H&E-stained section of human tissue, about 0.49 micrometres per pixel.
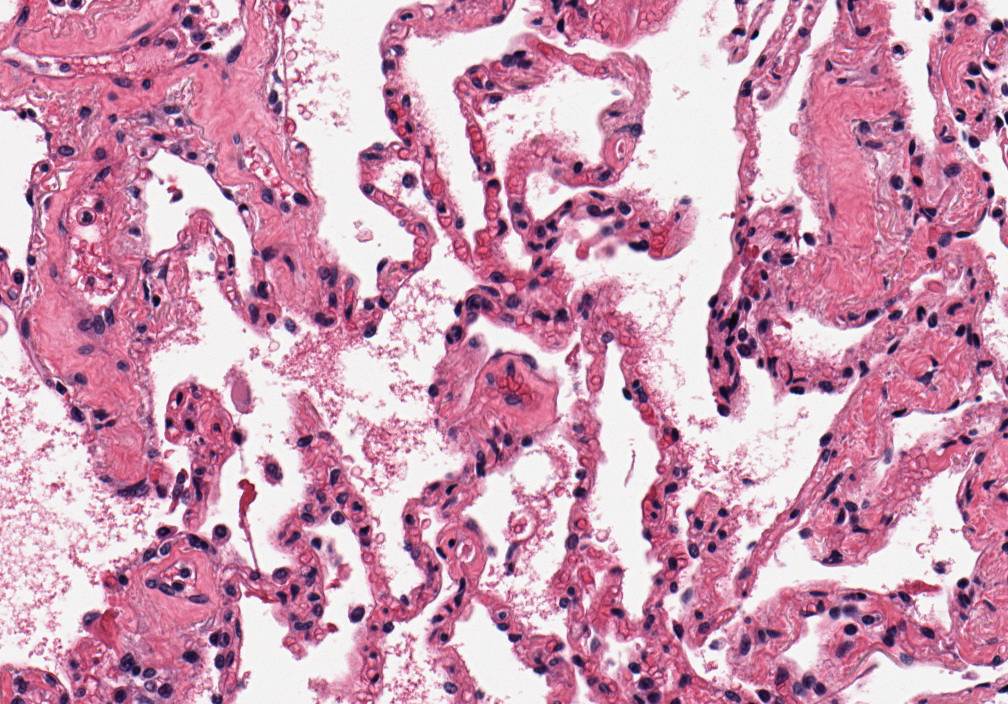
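Lung. Thin walls, many holding capillaries packed with red blood cells, clearest in the centre. Some walls, chiefly right and upper left, widened by dense pink collagen. Lining: flattened cells with dark, elongated nuclei, not cuboidal or columnar epithelium. Nuclei small, dark, fairly uniform; no large irregular forms.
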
